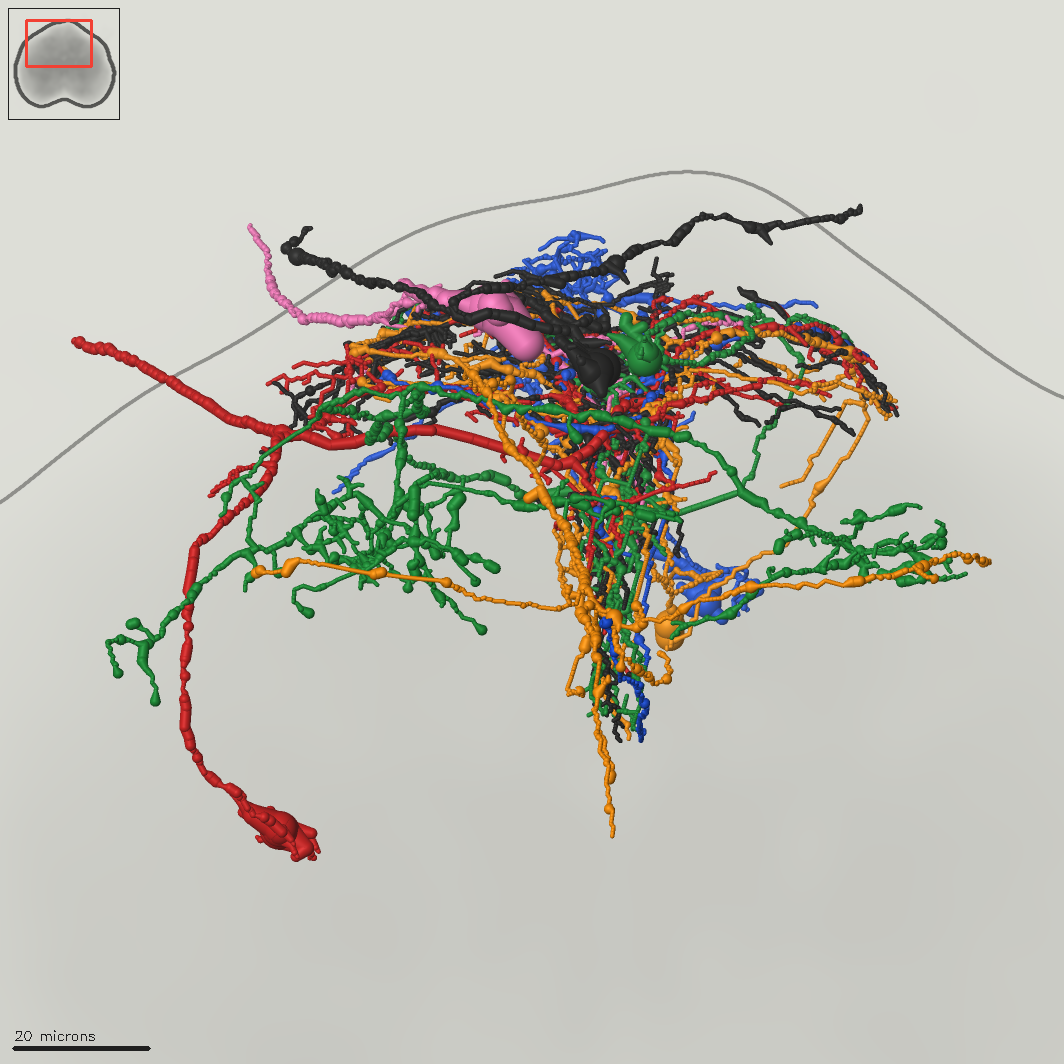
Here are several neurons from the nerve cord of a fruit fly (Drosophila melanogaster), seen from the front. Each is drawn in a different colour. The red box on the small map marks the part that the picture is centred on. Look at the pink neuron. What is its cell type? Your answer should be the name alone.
MNad54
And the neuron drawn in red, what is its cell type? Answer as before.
MNxm03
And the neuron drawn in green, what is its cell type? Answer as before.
IN19B040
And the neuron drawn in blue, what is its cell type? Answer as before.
INXXX249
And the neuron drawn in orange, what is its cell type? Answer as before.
IN27X023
